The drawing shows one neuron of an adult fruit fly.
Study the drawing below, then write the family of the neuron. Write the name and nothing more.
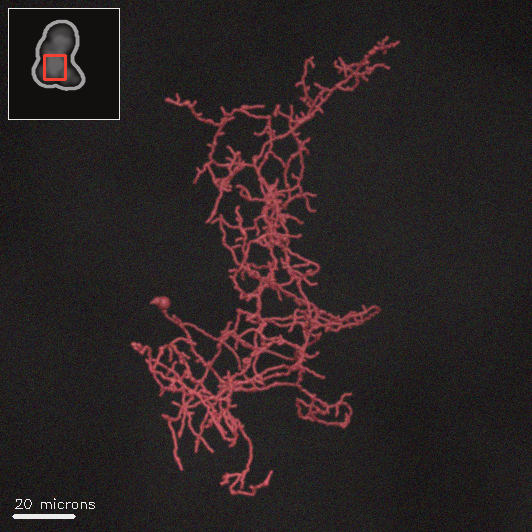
hemilineage 00A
